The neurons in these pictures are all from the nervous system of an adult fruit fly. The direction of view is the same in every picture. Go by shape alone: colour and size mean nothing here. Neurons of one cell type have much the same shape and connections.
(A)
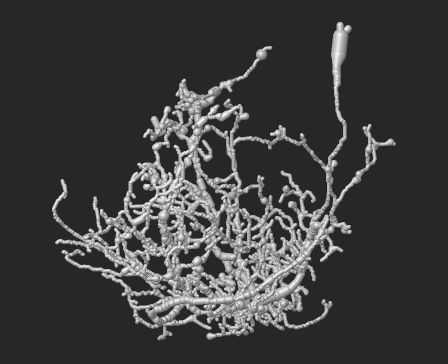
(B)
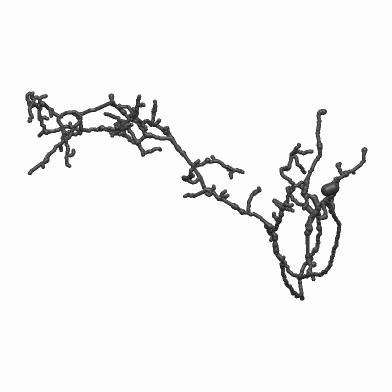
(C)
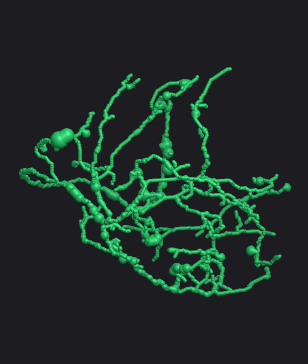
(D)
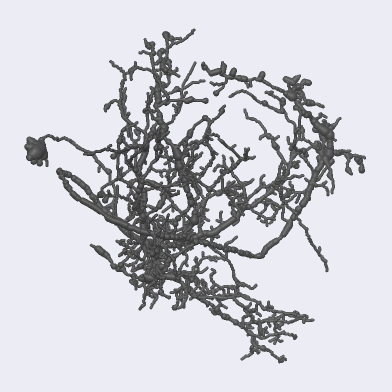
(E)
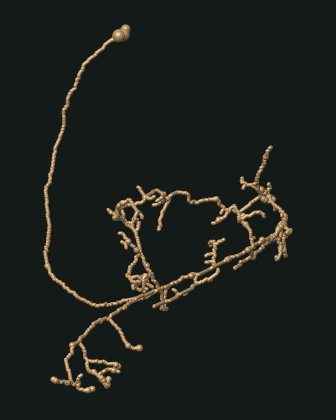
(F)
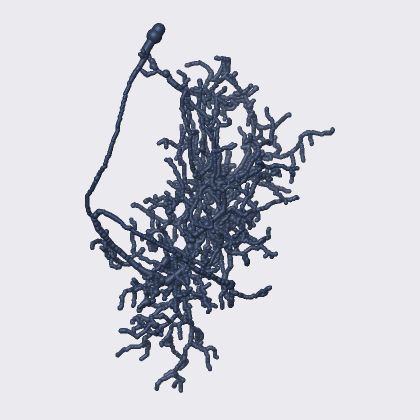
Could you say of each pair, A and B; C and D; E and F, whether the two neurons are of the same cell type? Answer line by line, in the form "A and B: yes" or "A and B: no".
A and B: no
C and D: no
E and F: no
